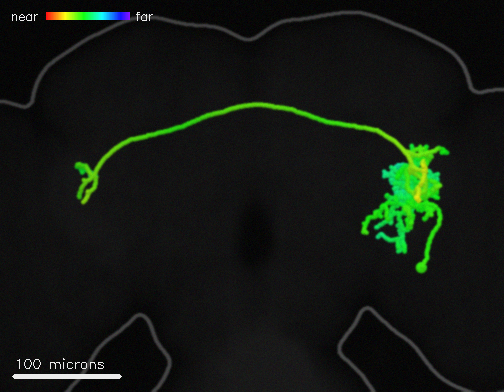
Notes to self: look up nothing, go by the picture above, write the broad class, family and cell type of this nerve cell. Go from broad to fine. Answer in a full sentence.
A central-brain intrinsic neuron of hemilineage VLPl&p1_lateral, type CB1973.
